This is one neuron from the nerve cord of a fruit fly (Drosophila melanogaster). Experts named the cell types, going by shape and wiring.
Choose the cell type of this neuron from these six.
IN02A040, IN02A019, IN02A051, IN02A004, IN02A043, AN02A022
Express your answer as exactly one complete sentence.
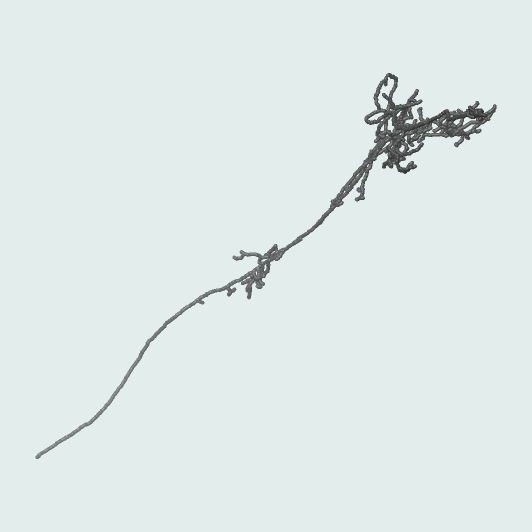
This neuron falls under the cell type AN02A022.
